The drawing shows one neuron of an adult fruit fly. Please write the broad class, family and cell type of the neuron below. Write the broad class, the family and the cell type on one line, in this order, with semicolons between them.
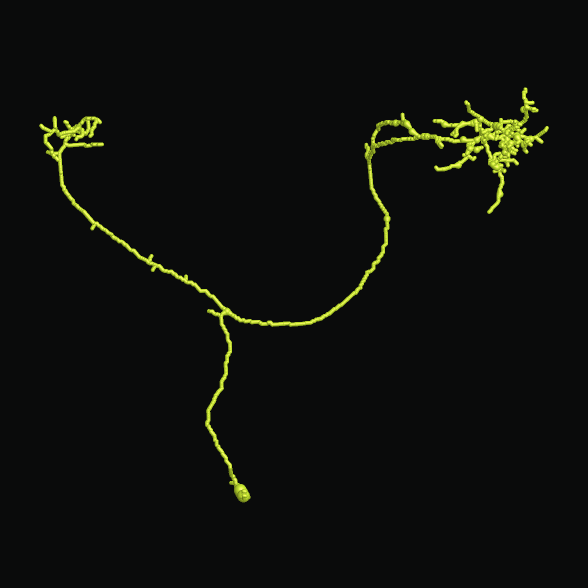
central-brain intrinsic neuron; hemilineage LB3; AMMC005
